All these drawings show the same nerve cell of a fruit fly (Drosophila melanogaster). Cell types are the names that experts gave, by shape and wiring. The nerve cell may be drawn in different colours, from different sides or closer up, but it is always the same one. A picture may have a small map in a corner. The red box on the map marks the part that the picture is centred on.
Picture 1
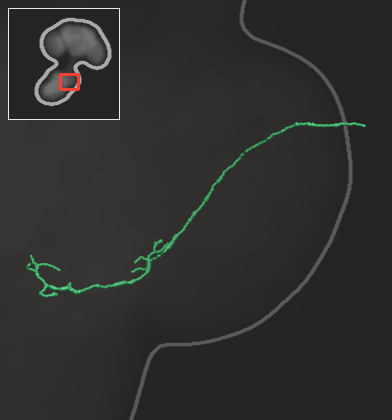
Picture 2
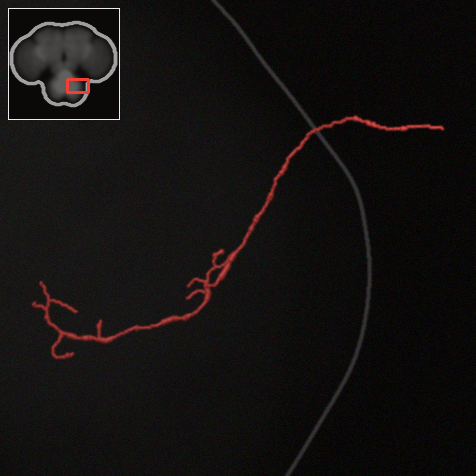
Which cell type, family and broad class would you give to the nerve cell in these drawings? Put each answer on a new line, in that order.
WG2
class gustatory
sensory neuron entering the nerve cord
